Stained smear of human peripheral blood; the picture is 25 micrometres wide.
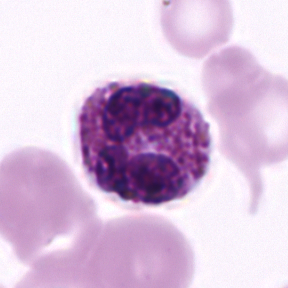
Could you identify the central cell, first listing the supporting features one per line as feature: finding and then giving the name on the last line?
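Outline: round and smooth, as you can see
Size: about 12 micrometres across
Chromatin: dark purple and condensed
Cytoplasm: densely filled with coarse granules
Granules: reddish-purple, look closely
Name: eosinophil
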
